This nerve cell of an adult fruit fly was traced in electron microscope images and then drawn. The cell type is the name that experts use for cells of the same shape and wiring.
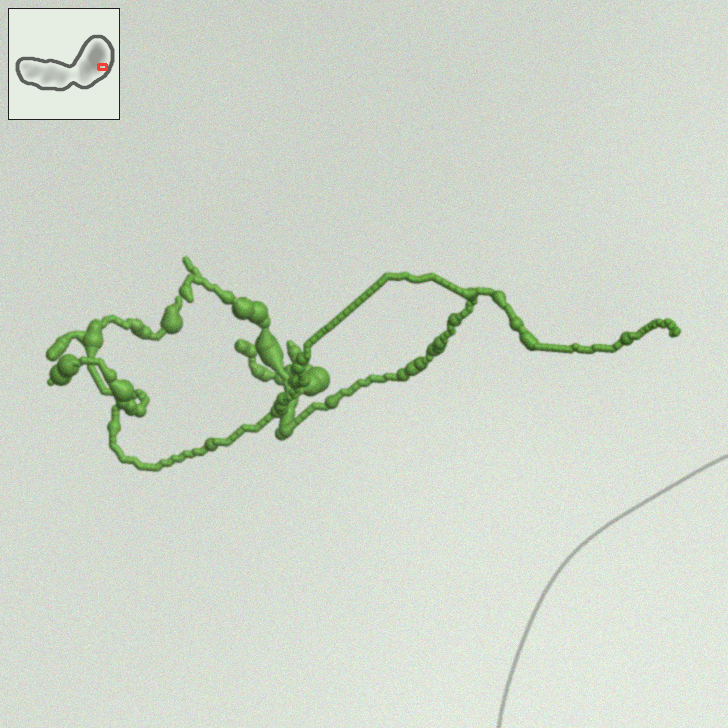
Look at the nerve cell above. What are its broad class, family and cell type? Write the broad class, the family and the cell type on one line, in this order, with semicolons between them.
sensory neuron entering the brain; class olfactory; ORN_VL1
